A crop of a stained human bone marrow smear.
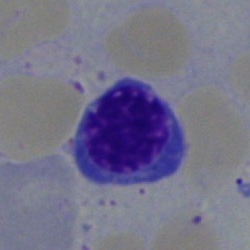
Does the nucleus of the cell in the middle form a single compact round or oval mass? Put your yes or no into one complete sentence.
Yes, the shape of the nucleus is one compact round or oval mass.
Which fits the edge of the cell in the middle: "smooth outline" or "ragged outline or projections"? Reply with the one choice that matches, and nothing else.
Smooth outline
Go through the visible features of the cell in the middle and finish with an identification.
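Deep blue cytoplasm forms a rim that is broadest along the lower side of the cell. No granules are visible in it, and it contains no vacuoles. The cell shown is an erythroblast.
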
